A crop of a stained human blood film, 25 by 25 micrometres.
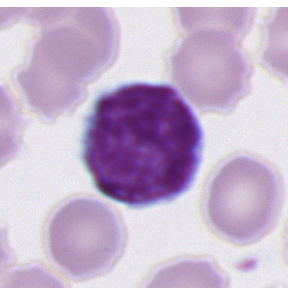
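Typical lymphocyte, stained peripheral blood smear. Outline roughly round; cell about 11 micrometres across, about 1.5 times as wide as a red cell lying whole in the picture. Nucleus round, filling about 90% of the cell's area. Chromatin dense, dark purple, coarsely clumped; no nucleoli visible. Cytoplasm scant, at most a thin rim at the edge of the nucleus.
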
